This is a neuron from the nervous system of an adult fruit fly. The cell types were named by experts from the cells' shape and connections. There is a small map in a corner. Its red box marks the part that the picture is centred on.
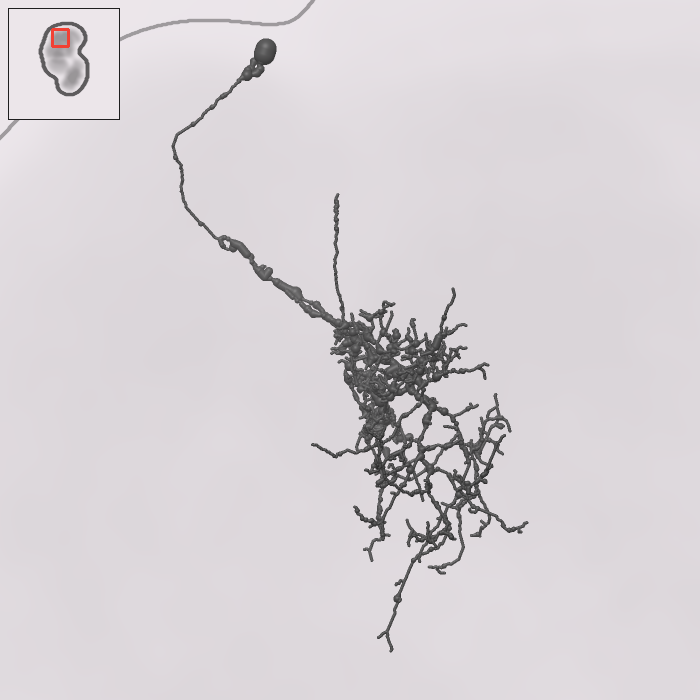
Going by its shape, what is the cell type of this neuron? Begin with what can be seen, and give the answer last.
The cell body is at the top of the picture. The picture shows dozens of branch ends. It is a central-brain intrinsic neuron. Its cell type is PVLP004.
